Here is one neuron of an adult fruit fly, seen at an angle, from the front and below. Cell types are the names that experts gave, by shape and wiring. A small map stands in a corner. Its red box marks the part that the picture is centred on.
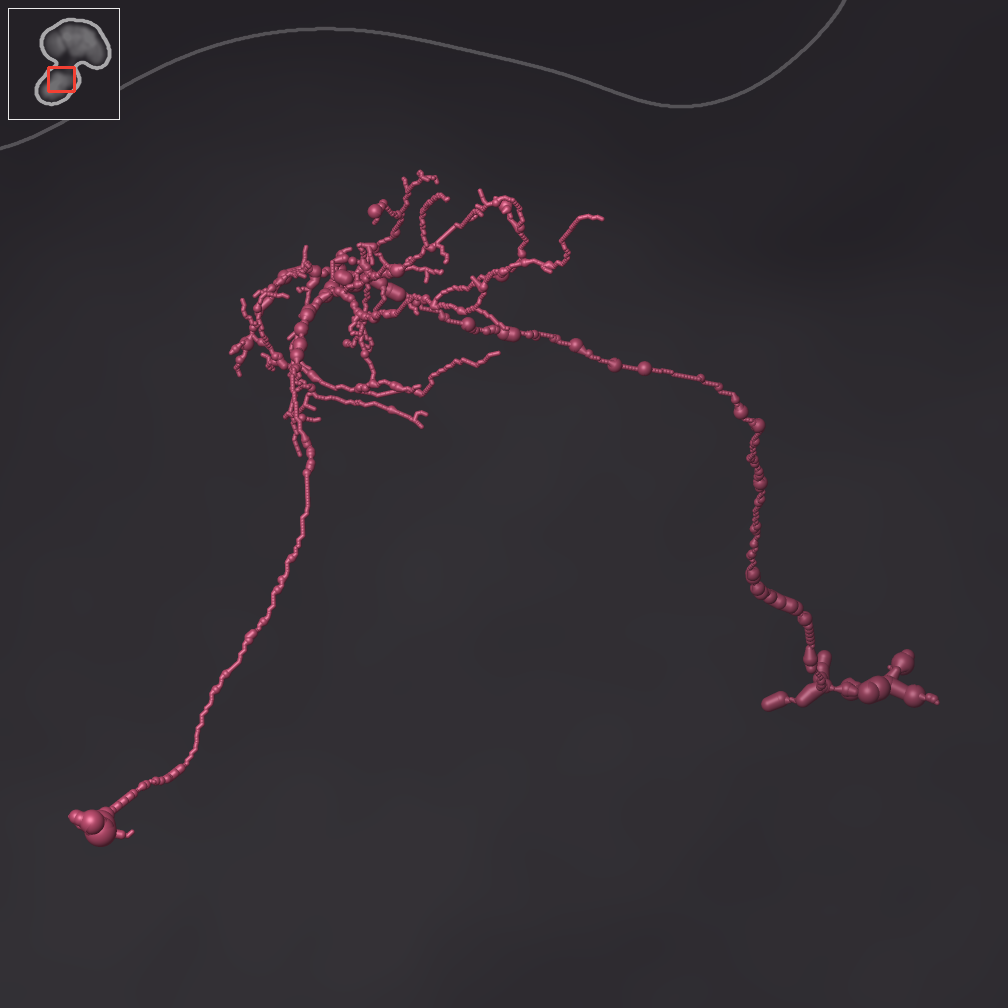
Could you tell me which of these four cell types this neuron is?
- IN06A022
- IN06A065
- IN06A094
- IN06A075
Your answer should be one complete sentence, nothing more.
This neuron is assigned to the cell type IN06A075.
